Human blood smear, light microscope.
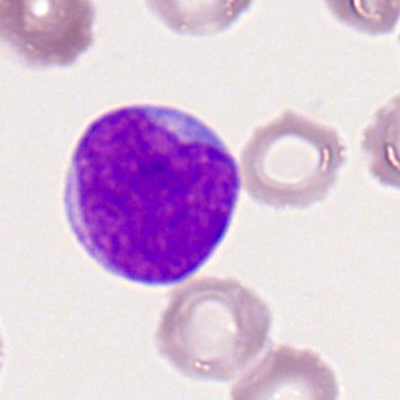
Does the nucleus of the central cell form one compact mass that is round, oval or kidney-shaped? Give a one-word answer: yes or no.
Yes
